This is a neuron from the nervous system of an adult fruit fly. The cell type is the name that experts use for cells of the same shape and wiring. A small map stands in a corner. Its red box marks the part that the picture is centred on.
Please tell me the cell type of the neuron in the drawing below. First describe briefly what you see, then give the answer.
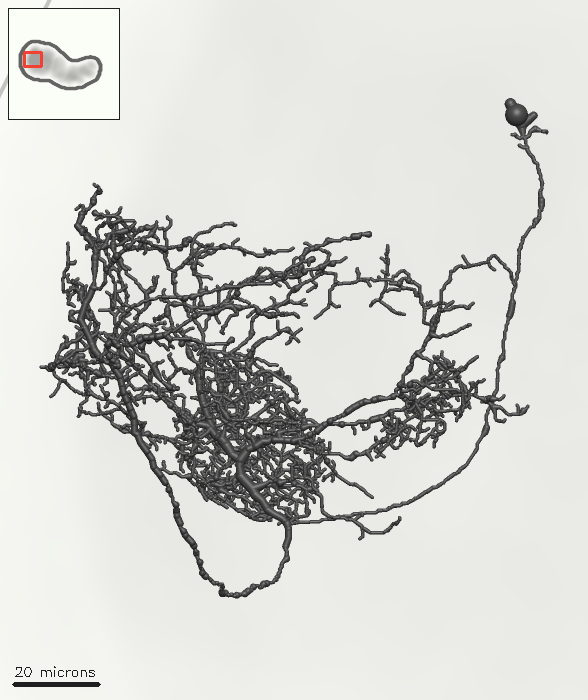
The cell body can be seen at the upper right of the picture. By the scale bar it is about 120 microns wide in this view. More than a hundred branch ends can be seen. This is a central-brain intrinsic neuron. Its cell type is AVLP479.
